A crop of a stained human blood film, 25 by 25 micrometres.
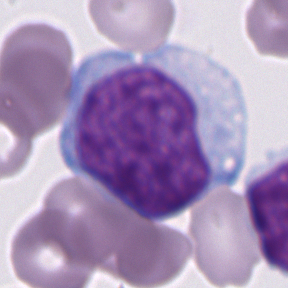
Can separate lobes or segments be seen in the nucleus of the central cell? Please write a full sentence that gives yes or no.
No, its nucleus is not lobed but a single compact round, oval or kidney-shaped mass.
